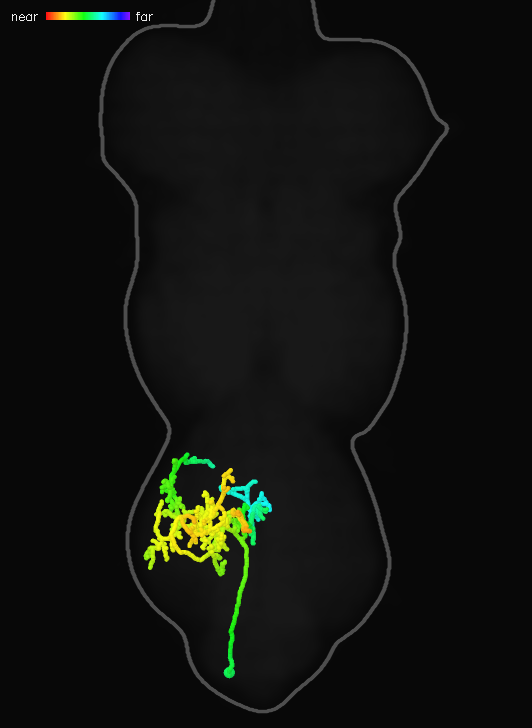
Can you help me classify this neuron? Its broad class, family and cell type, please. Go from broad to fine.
nerve-cord intrinsic neuron; hemilineage 03A; IN03A048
